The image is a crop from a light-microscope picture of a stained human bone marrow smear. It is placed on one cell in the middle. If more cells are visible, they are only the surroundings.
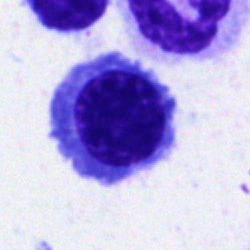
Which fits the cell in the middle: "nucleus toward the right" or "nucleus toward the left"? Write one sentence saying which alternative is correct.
To the left of the nucleus lies the bulk of the cytoplasm.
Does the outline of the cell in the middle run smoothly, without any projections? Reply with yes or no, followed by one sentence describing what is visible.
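No. The cell outline is roughly round with an uneven, bumpy edge.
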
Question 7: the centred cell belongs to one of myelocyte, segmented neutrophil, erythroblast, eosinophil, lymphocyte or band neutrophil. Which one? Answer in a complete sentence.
As for the central cell, it is an erythroblast.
